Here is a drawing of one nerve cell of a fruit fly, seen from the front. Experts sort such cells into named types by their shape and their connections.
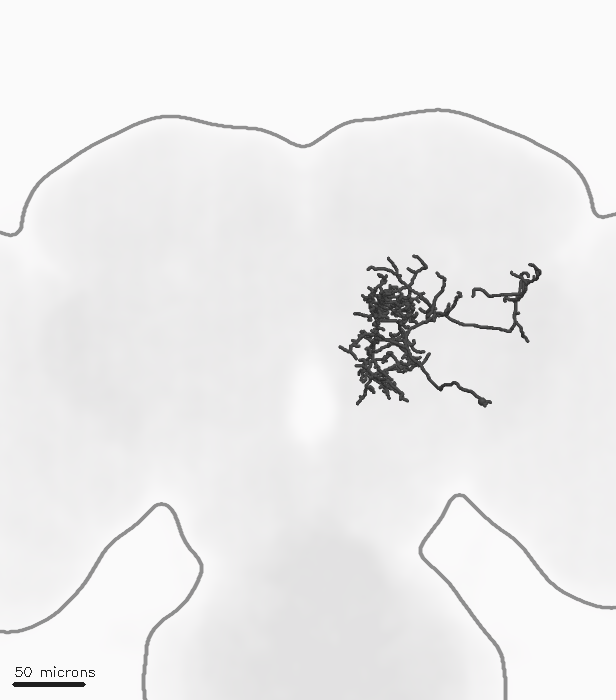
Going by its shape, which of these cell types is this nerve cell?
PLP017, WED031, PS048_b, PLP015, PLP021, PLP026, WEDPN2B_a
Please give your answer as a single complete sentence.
So far as cell type goes, this nerve cell is PLP021.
